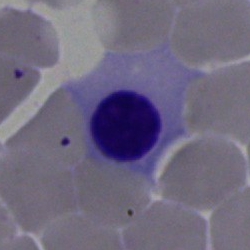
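Erythroblast, centre of a stained human bone marrow smear, light microscope. Dense, very dark purple chromatin fills the nucleus, in which no nucleoli are visible. The cytoplasm contains no granules. Slightly soft focus blurs fine detail inside the nucleus.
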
